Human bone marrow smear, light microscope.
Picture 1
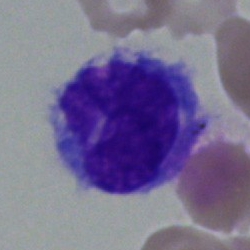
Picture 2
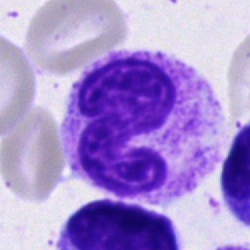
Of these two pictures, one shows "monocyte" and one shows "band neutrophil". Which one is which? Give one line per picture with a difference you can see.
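Picture 1 shows a monocyte: The nucleus fills most of the cell.
Picture 2 shows a band neutrophil: Cytoplasm is plentiful around the nucleus.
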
